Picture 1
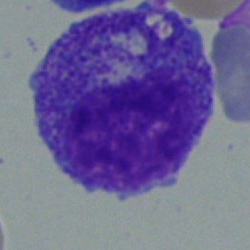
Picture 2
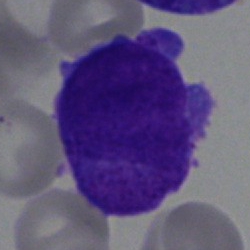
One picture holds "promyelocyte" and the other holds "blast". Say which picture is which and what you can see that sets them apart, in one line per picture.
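Picture 1 – promyelocyte. Granules reach right out to the cell edge all round.
Picture 2 – blast. No distinct granules are visible in the cell.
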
